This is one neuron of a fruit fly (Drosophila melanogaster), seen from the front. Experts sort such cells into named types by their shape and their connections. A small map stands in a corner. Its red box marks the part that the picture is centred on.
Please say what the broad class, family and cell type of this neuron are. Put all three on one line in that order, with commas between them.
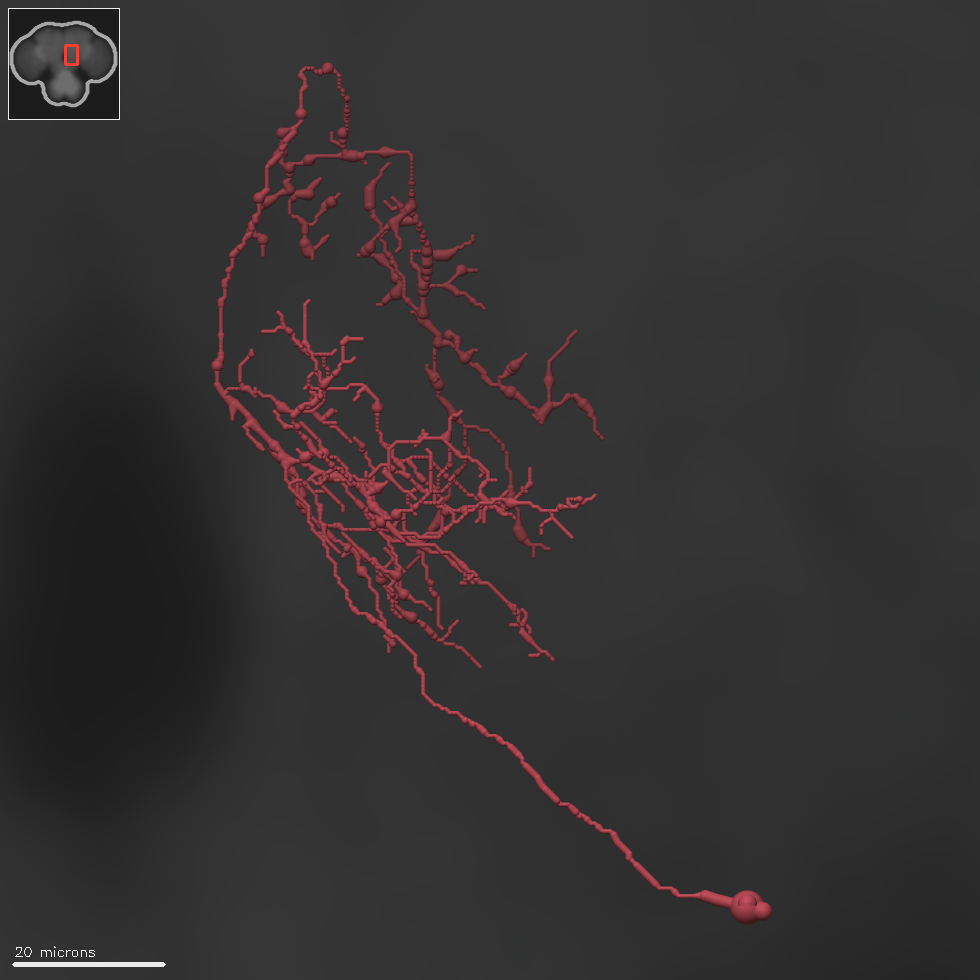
central-brain intrinsic neuron, hemilineage VESa1, VES103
